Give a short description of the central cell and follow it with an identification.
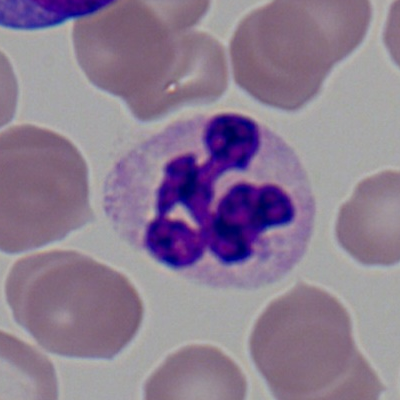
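Starting at the edge, the outline is smooth and rounded-oval. What strikes me next is the nucleus, divided into several separate lobes. The uppermost of these is joined to the rest of the nucleus by only a thin strand. The chromatin, I see, is dark purple and densely clumped. This one is a segmented neutrophil.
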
